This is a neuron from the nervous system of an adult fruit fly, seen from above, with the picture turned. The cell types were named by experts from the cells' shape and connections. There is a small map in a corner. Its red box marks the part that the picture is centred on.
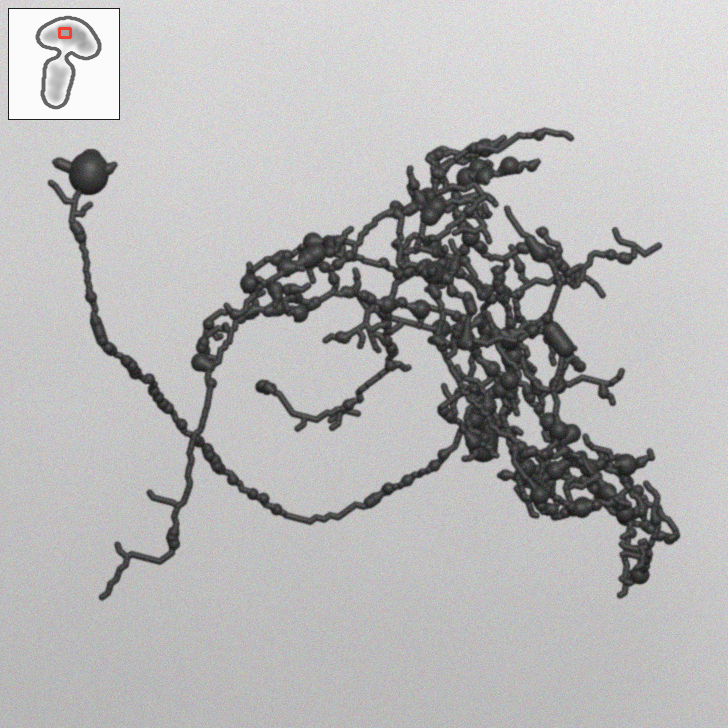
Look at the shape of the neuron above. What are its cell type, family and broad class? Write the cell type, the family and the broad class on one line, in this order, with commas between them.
GNG406, hemilineage MD_SA1, central-brain intrinsic neuron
